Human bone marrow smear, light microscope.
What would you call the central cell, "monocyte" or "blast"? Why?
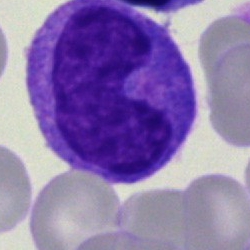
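The cell is a monocyte, not a blast. Its outline is a smooth oval. The nucleus fills most of the cell and is kidney-shaped, with a deep notch on its right side. Through the cytoplasm runs a fine, dusty, pinkish granularity.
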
